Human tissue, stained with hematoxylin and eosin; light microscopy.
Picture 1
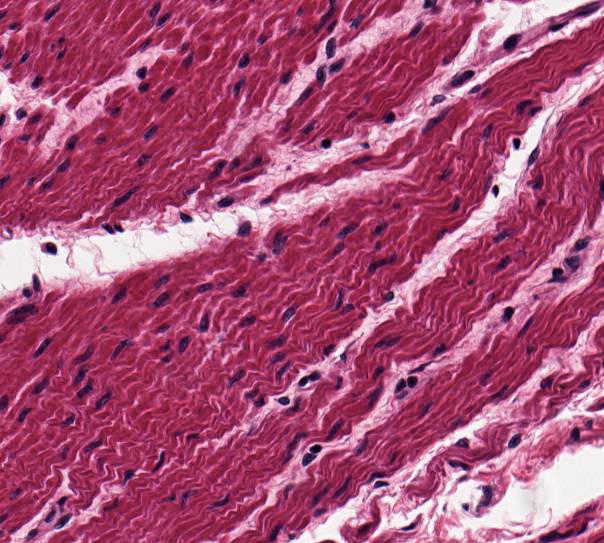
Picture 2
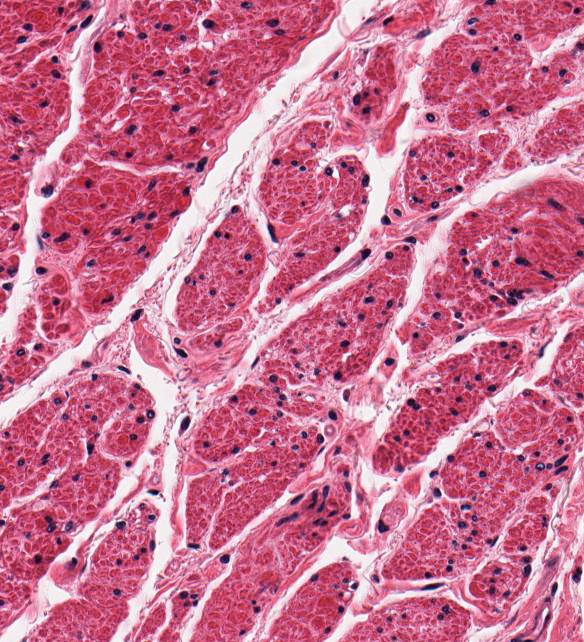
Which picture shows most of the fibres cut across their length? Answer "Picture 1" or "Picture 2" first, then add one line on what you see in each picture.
Picture 2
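What picture 1 shows: The muscle fibres have a wavy, undulating course along their length.
What picture 2 shows: Most muscle cells in the bundles are cut across, appearing as small polygonal pink profiles.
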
